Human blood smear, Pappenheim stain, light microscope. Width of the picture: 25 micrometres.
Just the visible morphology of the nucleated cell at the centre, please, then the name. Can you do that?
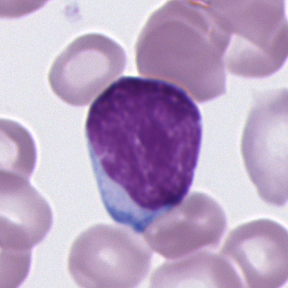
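Look first at the outline: it is angular and tapers to a blunt point at the bottom. The edge itself stays smooth, with no projections. Now find the nucleus, which lies off-centre toward the upper right. You won't see any granules in the cytoplasm. This cell is a myeloblast.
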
